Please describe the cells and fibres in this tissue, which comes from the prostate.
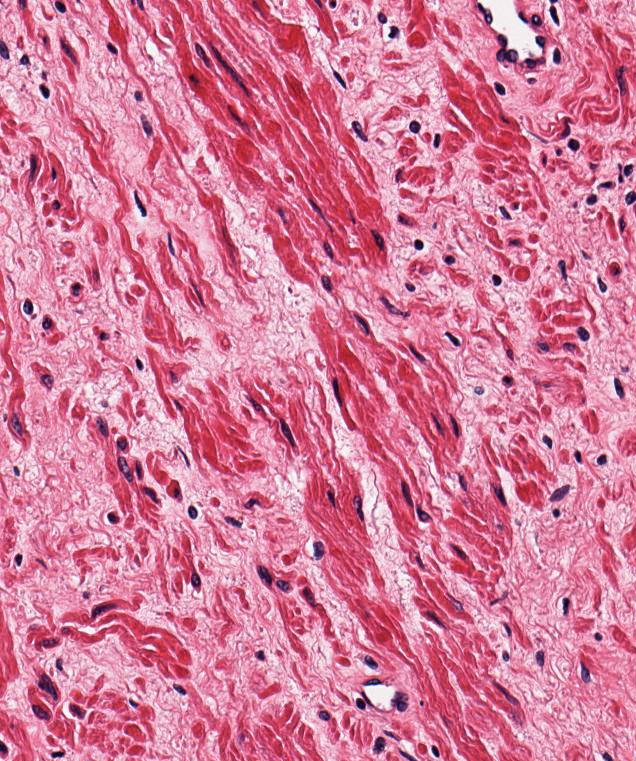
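Bundles of elongated cells cross the field diagonally, running from upper left to lower right. Wide areas of pale pink, loose, finely fibrillar stroma separate the bundles. Within the bundles the cytoplasm is deeply eosinophilic, staining a darker red than the stroma around it. The nuclei there are elongated and lie parallel to the long axis of each bundle.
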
